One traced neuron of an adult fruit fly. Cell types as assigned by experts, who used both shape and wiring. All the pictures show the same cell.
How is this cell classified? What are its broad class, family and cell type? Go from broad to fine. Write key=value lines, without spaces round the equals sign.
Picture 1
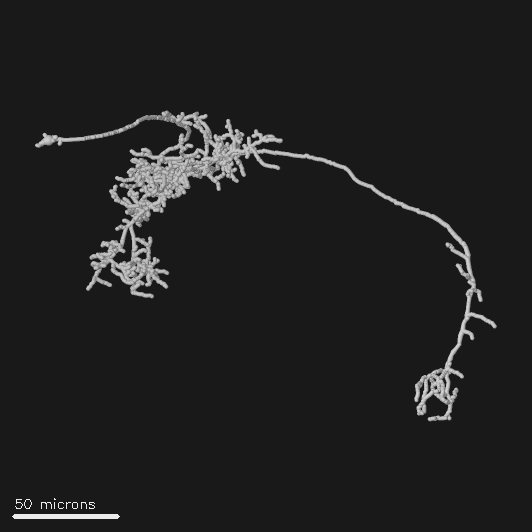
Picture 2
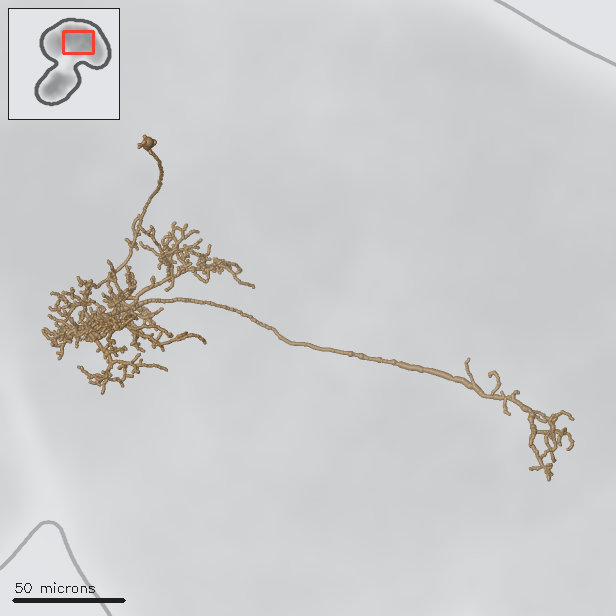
broad_class=central-brain intrinsic neuron
family=hemilineage VLPa2
cell_type=PVLP022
